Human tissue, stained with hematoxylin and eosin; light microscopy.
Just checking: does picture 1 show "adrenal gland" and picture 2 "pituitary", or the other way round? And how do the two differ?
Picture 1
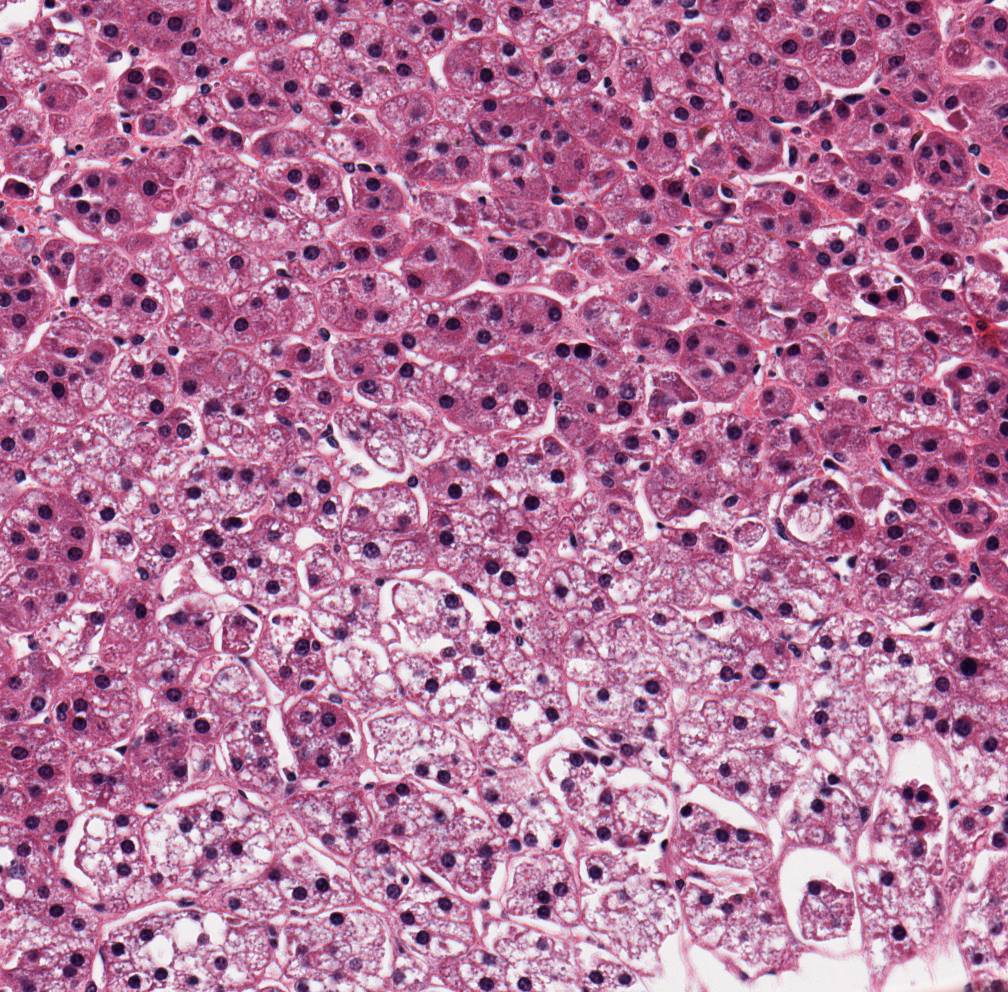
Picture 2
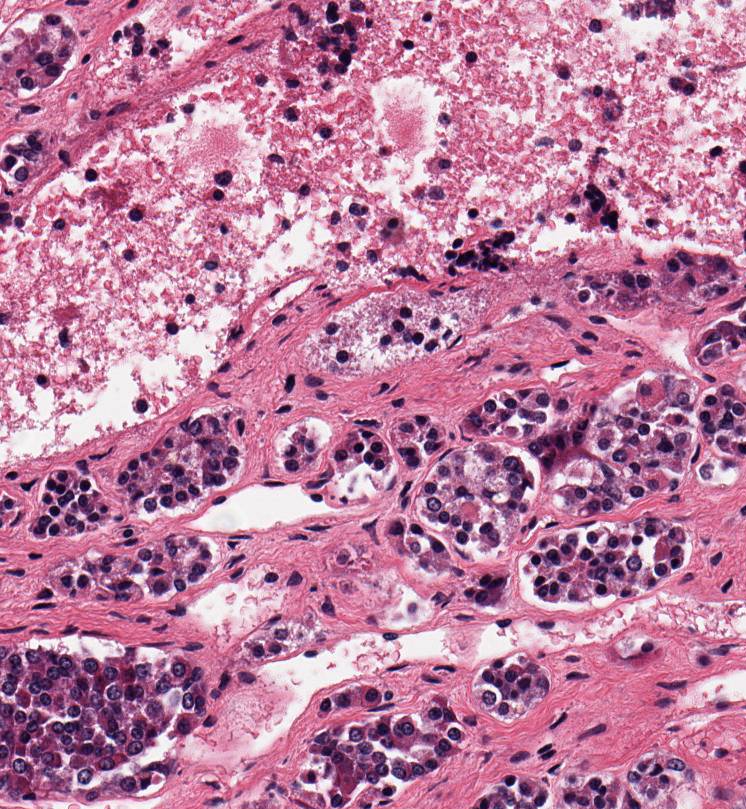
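Adrenal gland: picture 1; pituitary: picture 2. In the adrenal gland, cells lie in small rounded nests and short cords between thin partitions. Nuclei are small, round, dark and fairly uniform; pale cells in the lower part have cytoplasm full of small clear vacuoles, a foamy look. The pituitary has loose, granular pink material in the upper part, with scattered small dark nuclei in no organised arrangement, and many small rounded nests outlined by thin fibrous bands in the lower half. Some nests hold cells with pale, finely granular to bubbly purplish cytoplasm.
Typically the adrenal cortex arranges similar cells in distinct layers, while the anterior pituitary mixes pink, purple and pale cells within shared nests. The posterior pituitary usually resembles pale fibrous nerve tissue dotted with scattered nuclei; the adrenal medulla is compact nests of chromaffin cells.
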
